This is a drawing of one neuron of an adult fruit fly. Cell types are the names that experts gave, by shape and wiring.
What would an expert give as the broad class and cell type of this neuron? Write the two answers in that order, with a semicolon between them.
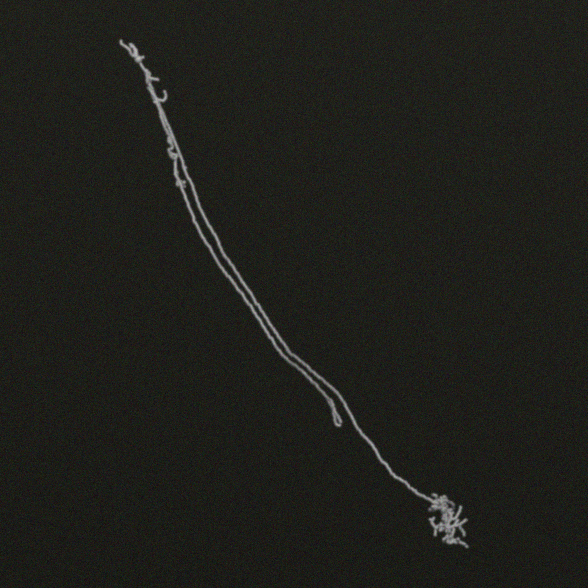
ascending neuron; ANXXX338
